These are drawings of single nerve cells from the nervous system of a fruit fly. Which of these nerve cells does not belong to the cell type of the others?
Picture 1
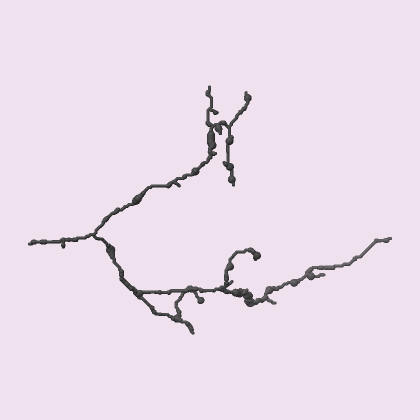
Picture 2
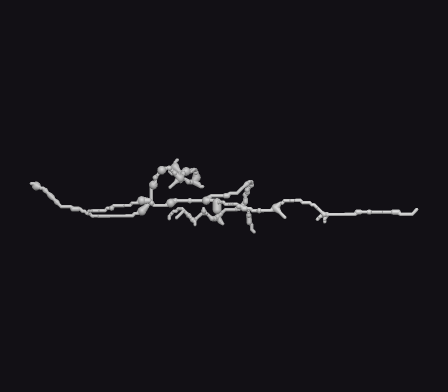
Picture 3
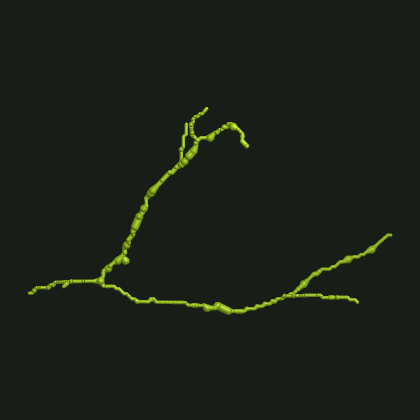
Picture 2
